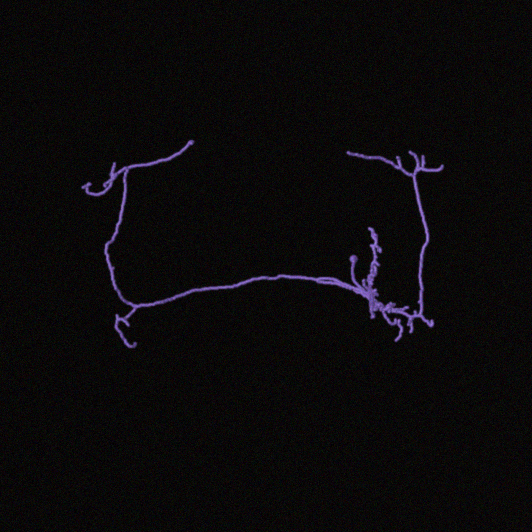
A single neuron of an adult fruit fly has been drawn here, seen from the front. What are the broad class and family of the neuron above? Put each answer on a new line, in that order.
central-brain intrinsic neuron
hemilineage DM6_ventral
